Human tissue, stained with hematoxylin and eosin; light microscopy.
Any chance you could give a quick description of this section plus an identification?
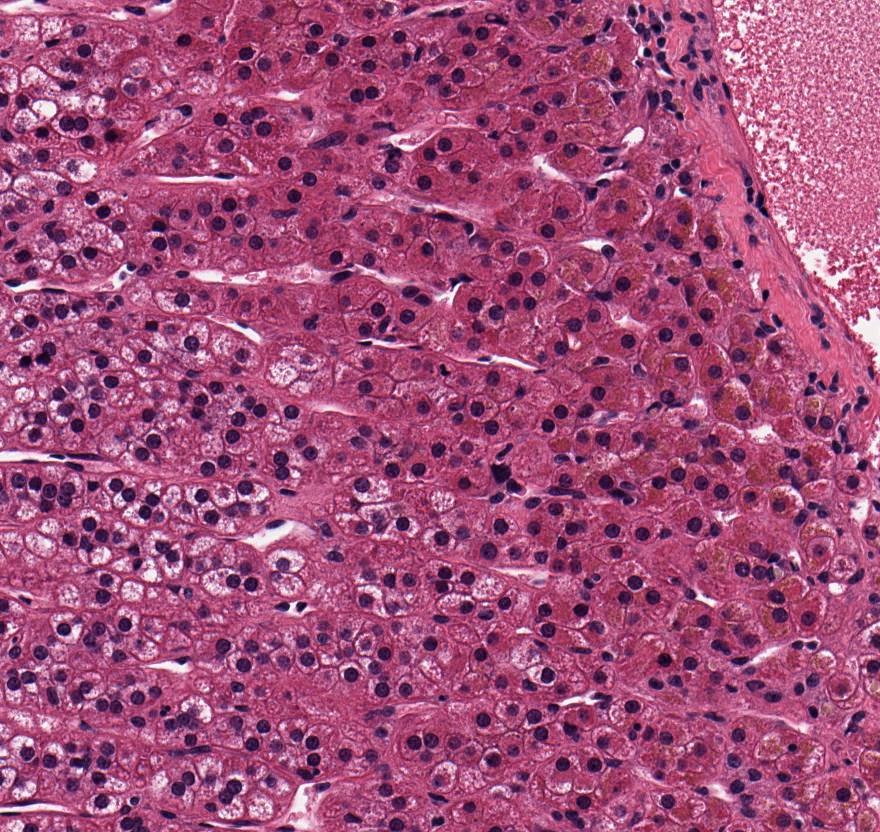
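On the left, the cells have pale, finely vacuolated, foamy cytoplasm. On the right, their cytoplasm is compact and deeply eosinophilic. Nuclei are round, dark and central. Narrow, thin-walled vascular channels with scant stroma separate the cords. This is adrenal gland.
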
